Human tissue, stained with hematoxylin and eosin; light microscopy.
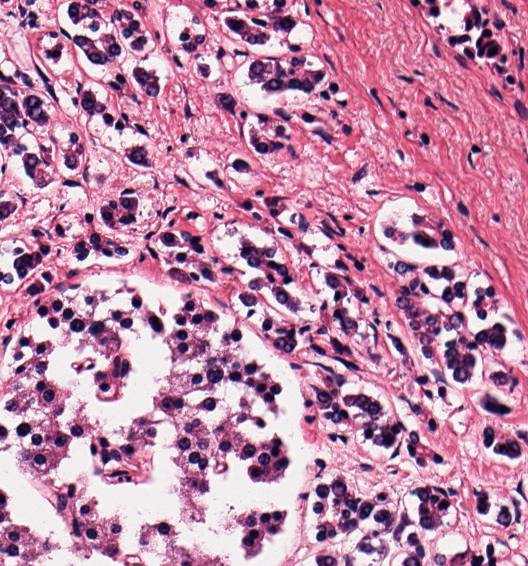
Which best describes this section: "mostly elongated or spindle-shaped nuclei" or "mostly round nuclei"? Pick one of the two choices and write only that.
Mostly round nuclei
